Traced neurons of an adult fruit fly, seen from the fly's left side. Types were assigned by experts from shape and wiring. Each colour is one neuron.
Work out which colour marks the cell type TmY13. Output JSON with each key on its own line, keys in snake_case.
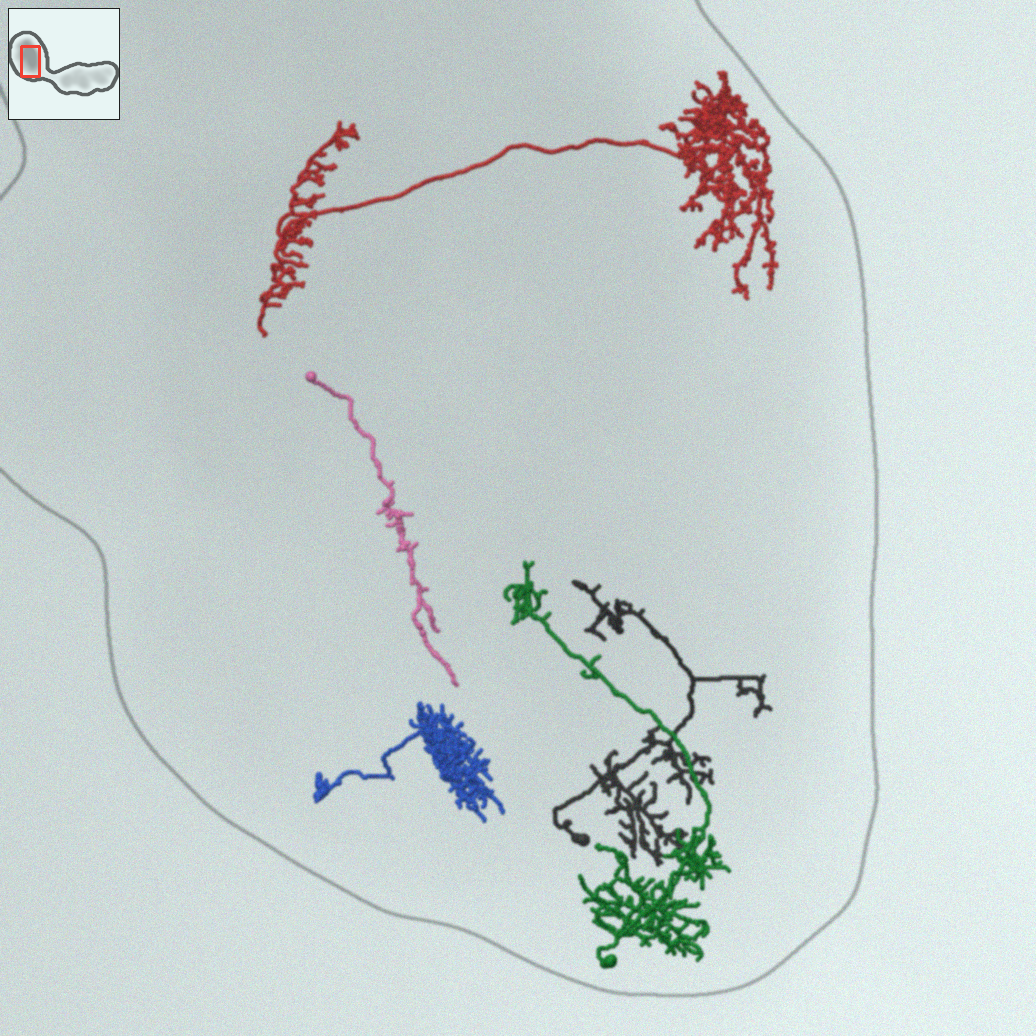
{
 "colour": "black"
}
